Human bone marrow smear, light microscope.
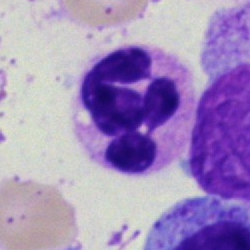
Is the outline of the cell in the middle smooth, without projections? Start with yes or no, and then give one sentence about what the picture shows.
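Yes. The cell outline is round with a smooth edge.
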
